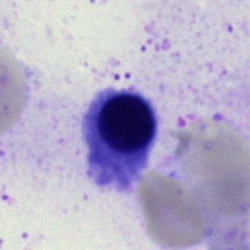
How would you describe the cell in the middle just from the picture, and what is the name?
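The nucleus lies off-centre, toward the upper right. Its chromatin is very dark and dense, showing little internal pattern. Blue-violet cytoplasm lies mostly below and to the left of the nucleus, its lower border ragged with several small bulging projections. This is an erythroblast.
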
